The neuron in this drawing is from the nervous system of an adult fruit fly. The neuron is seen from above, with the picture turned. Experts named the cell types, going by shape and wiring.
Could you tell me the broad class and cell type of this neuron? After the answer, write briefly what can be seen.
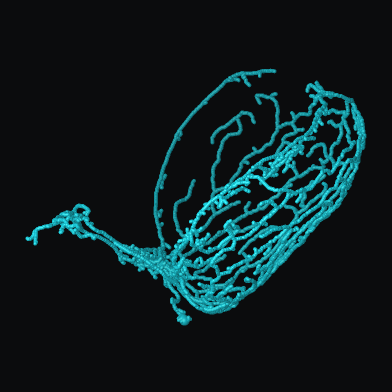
Its broad class is visual centrifugal neuron. The cell type is aMe4. Its cell body lies at the bottom of the picture. Dozens of branch ends can be seen.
